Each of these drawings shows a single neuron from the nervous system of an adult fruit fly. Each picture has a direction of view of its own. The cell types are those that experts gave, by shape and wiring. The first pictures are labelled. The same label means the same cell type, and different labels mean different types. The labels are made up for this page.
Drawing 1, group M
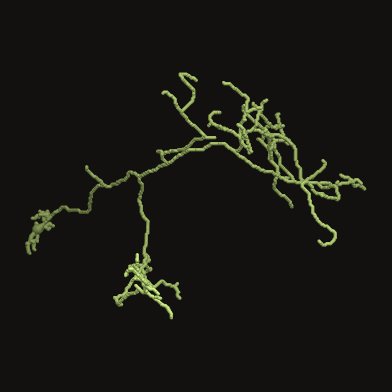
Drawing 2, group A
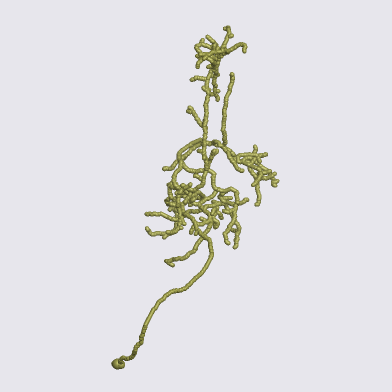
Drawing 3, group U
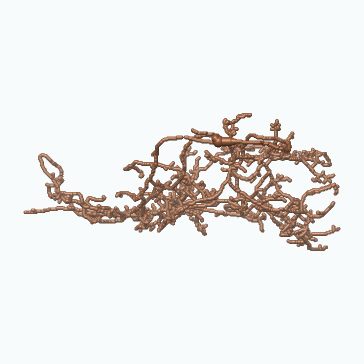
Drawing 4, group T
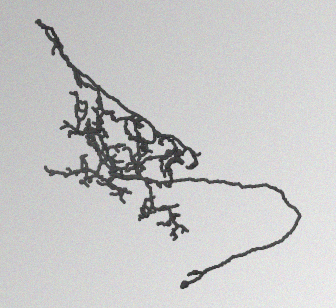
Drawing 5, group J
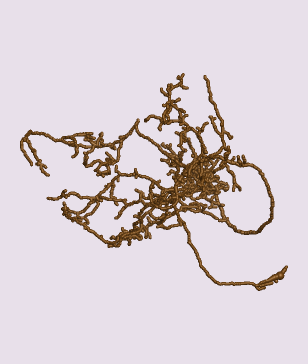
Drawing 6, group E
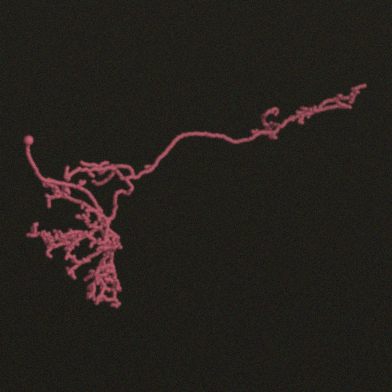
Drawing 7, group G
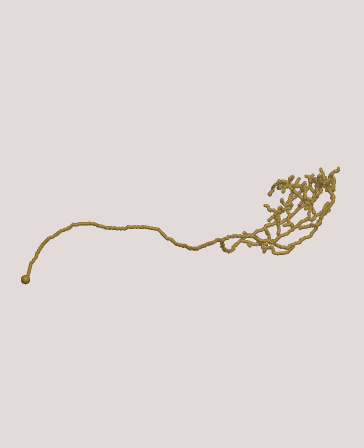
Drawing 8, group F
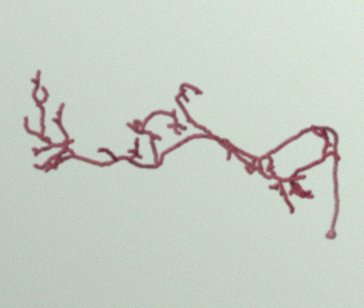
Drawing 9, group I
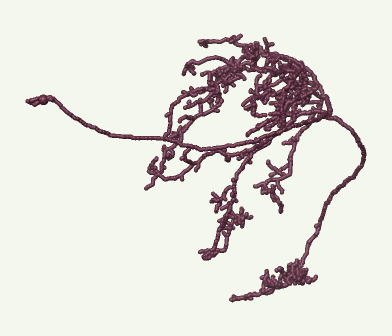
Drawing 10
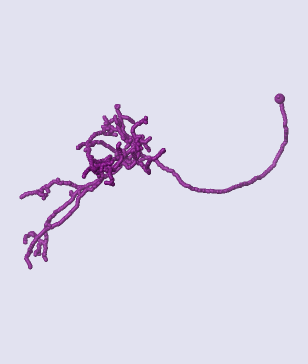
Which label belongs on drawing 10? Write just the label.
group A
